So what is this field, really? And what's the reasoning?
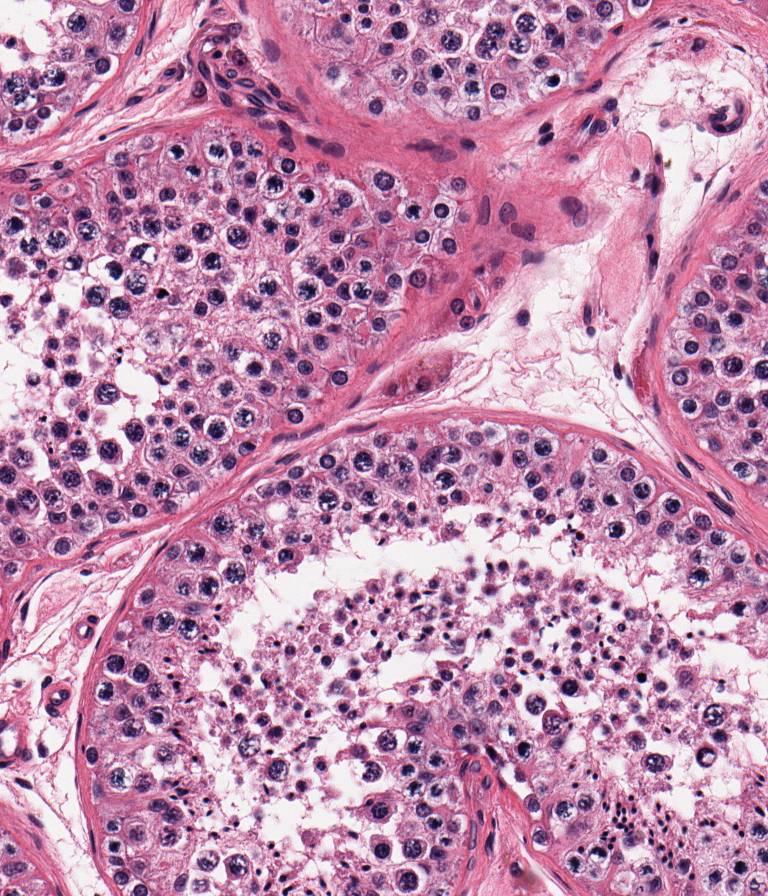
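Seminiferous tubule. First: large rounded tubular cross-sections with narrow pink connective tissue strips between. Second: each is lined by a stratified epithelium many cell layers deep.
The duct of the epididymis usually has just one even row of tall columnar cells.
Third: many lining cells are large and round with coarsely clumped dark chromatin.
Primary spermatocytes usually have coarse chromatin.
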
